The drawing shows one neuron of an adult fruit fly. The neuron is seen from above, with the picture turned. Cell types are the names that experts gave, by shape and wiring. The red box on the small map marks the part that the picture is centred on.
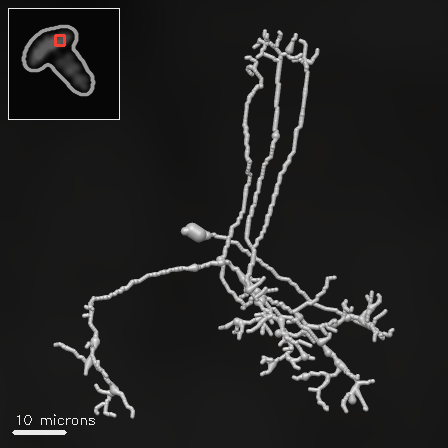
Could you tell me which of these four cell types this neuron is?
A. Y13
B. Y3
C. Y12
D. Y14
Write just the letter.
C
